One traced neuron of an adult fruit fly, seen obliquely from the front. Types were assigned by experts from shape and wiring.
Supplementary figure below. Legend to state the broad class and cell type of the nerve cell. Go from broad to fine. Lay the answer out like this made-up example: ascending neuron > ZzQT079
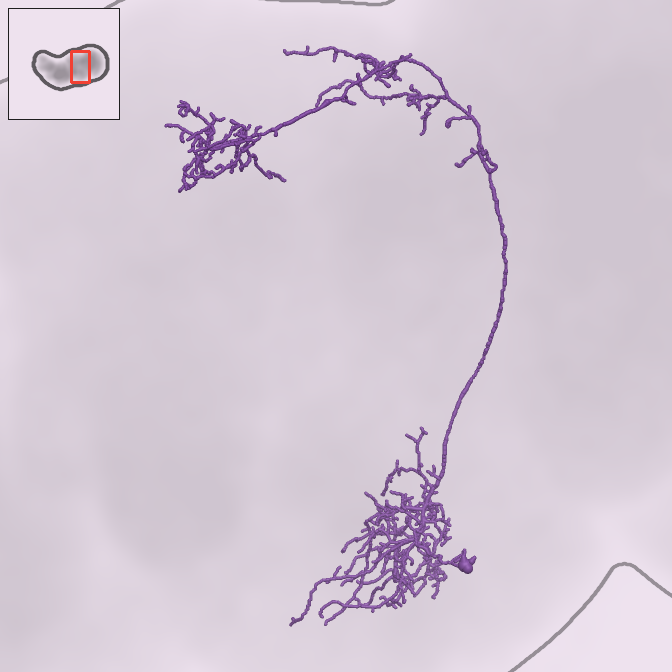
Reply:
central-brain intrinsic neuron > PRW067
